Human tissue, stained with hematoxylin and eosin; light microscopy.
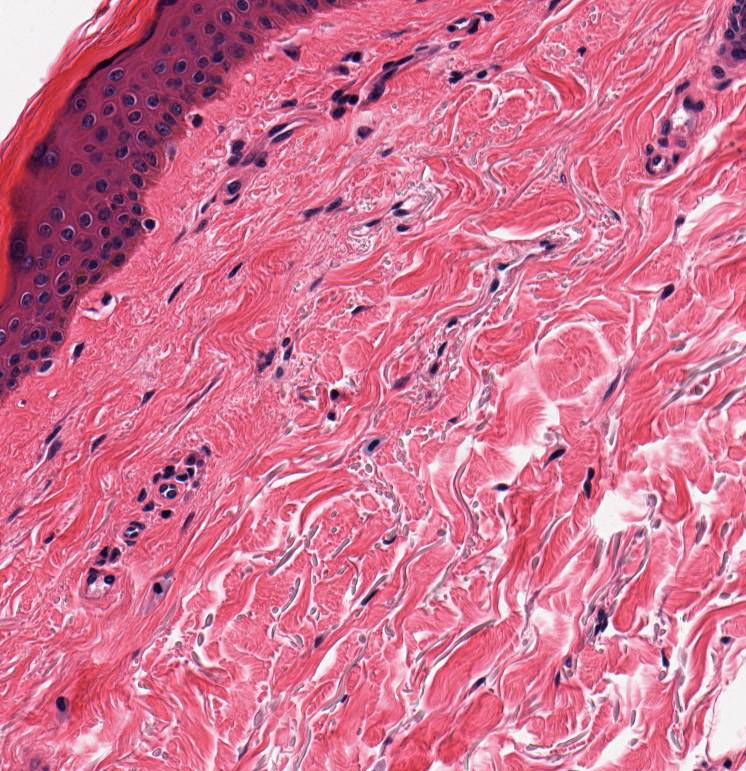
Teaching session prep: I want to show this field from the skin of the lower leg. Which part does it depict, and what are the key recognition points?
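Dermis fills this field apart from a strip of epidermis in the upper left corner. Just beneath the epidermis the collagen is finer and more delicately woven; deeper down the bundles are thick and wavy and run in varied directions. Thin, spindle-shaped nuclei are scattered between the bundles.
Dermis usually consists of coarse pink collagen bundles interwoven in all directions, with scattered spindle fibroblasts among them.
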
